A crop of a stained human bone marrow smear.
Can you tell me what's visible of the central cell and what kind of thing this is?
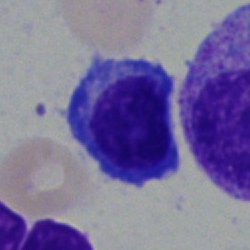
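Look first at the edge of this cell: it is irregular, with small blunt bumps along it. Now find the nucleus, which sits off-centre toward the right side. Its chromatin is dark purple and dense, with faint lighter patches. The cytoplasm shows no granules. This cell is a plasma cell.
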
